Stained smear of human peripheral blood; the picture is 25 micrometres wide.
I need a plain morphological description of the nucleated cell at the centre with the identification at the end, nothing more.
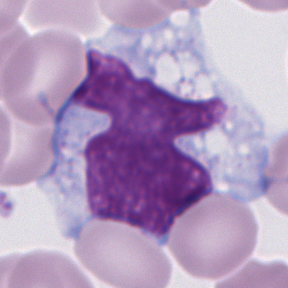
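First, the cytoplasm: abundant, pale grey-blue, and holding many small clear vacuoles, most crowded in the upper right. Second, the chromatin: fine and lacy rather than coarse dark clumps. Third, the nucleus: one continuous mass, not split into lobes. This is a monocyte.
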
